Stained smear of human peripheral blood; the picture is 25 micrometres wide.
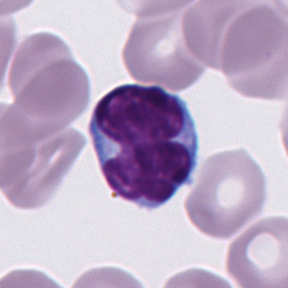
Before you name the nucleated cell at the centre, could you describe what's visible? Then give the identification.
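Deep notch cuts into the nucleus from the left side; nucleus fills most of the cell. Cytoplasm without granules or vacuoles. Cell type: typical lymphocyte.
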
